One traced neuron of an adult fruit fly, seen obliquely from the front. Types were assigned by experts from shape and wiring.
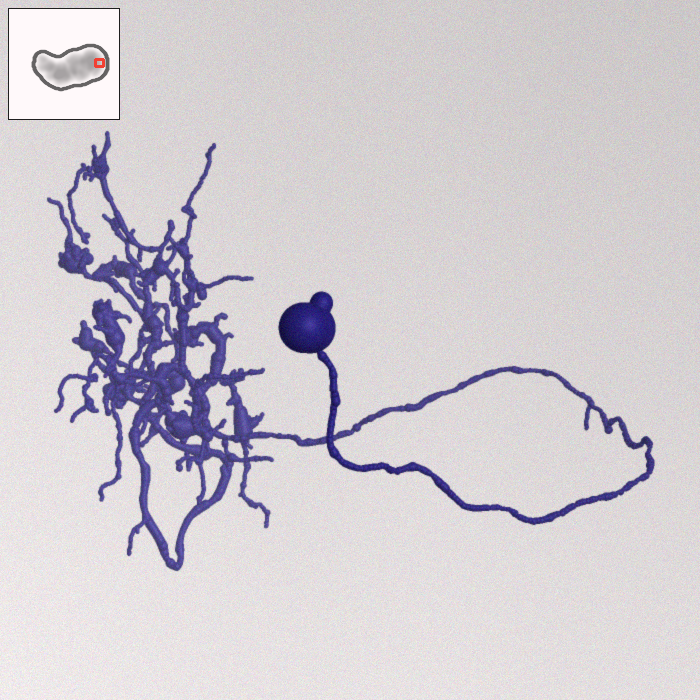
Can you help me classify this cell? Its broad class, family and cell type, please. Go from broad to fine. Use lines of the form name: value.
broad class: optic-lobe intrinsic neuron
family: Cm
cell type: Cm4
